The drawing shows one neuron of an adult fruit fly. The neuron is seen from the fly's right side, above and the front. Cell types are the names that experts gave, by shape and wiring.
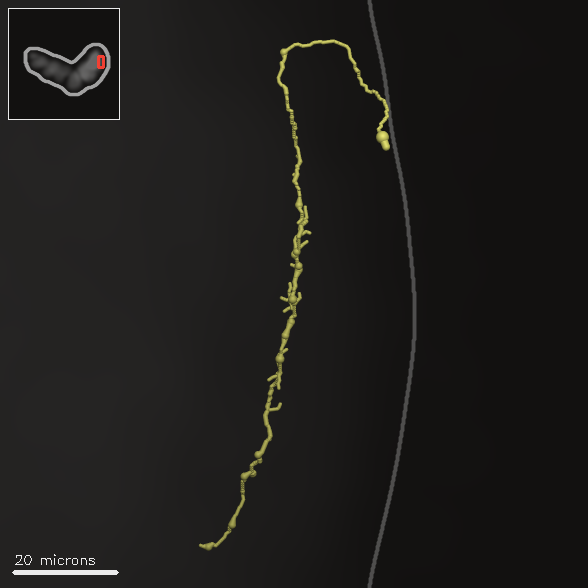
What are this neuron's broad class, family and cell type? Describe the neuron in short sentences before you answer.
From top to bottom in the picture it spans about 100 microns. In this view it is more than twice as tall as it is wide. It is an optic-lobe intrinsic neuron. Its family is Dm. Its cell type is Dm3c.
